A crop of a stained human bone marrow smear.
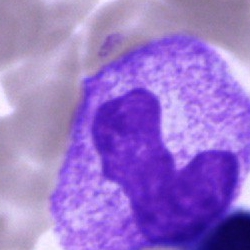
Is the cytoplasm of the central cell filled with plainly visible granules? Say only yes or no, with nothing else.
Yes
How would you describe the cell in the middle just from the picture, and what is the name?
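Border slightly irregular on a roughly round outline. Nucleus curved into a U, its deep notch opening toward the top. Chromatin dense, stained dark purple. No nucleolus seen. Band neutrophil.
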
